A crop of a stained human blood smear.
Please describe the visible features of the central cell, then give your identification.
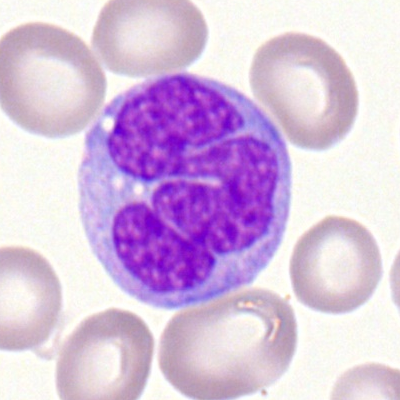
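The nucleus has several lobes separated by narrow clefts. Its chromatin is coarse and clumped, paler spaces lying between dark patches. The cytoplasm has only fine, faint granules, not large coloured ones. A few small clear round spots lie on the cell's left. This is a monocyte.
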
